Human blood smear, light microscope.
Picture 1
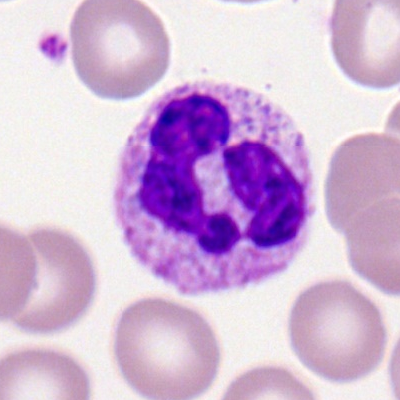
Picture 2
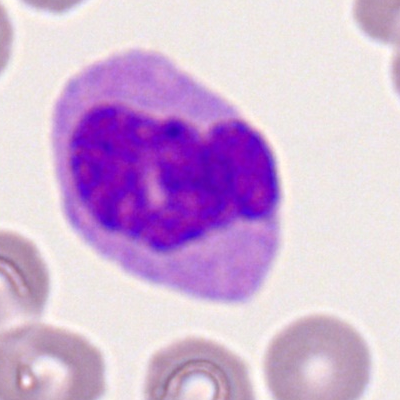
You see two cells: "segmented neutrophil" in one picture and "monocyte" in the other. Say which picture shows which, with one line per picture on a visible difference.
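Picture 1 – segmented neutrophil. Fine small granules are scattered throughout the cytoplasm.
Picture 2 – monocyte. The cytoplasm shows no distinct granules.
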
